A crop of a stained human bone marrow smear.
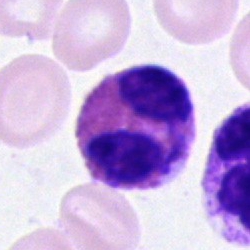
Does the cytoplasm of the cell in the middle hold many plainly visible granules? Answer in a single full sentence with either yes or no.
Yes, there is a large number of visible granules in the cell's cytoplasm.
